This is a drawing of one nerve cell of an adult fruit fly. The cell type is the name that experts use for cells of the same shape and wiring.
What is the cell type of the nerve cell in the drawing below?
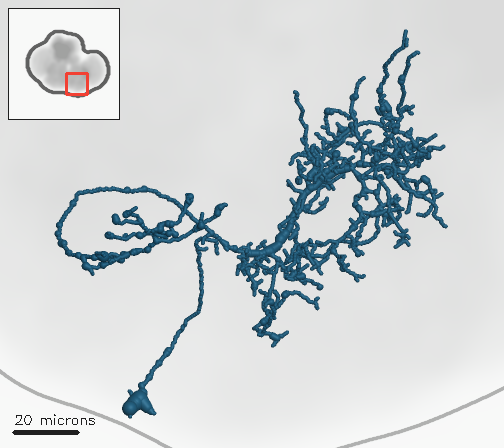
SMP552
